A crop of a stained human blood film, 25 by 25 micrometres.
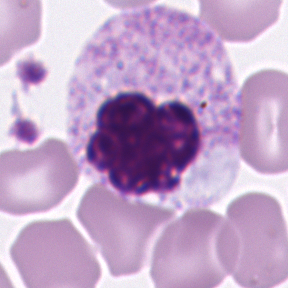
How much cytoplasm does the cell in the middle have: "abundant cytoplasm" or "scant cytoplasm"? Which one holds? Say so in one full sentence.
It is abundant cytoplasm that surrounds the nucleus of this cell.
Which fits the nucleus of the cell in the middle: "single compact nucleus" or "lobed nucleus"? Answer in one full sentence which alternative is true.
It is a lobed nucleus that this cell contains.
